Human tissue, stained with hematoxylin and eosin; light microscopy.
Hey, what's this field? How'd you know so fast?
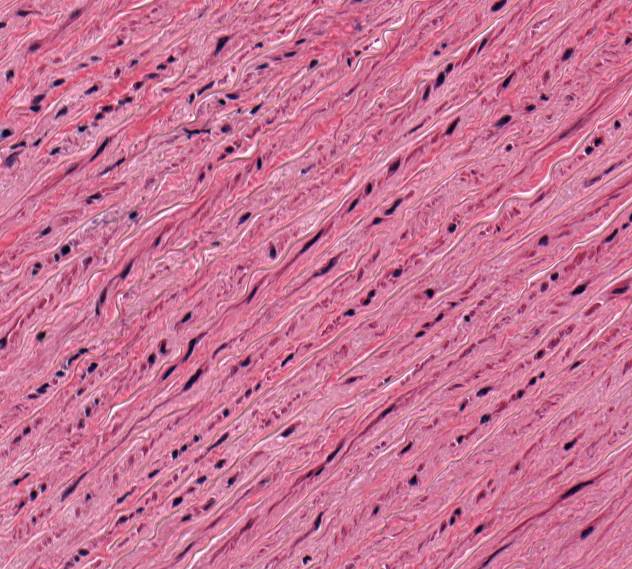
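You are looking at the tunica media of an artery. Notice first that the fibres are gently wavy rather than straight.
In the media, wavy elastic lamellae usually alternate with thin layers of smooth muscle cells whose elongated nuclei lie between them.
Now follow the dark, elongated, spindle-shaped nuclei: their long axes run parallel to the fibres. Narrow white slit-like clefts also lie between the fibres, following their direction.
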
